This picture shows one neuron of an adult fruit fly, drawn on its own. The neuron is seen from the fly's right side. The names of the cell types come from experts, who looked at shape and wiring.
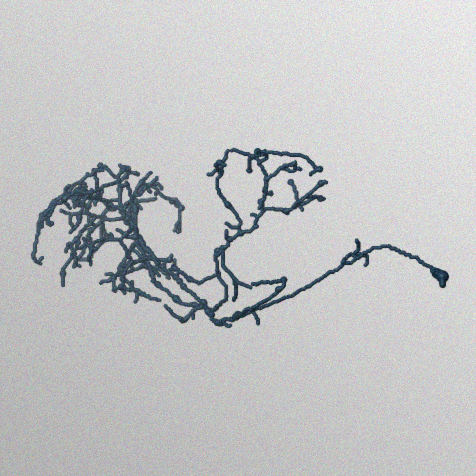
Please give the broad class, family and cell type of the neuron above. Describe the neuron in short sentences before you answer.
The cell body is on the right of the picture. The picture shows dozens of branch ends. This is a central-brain intrinsic neuron. Its family is hemilineage LHd1. Its cell type is LHAD3f1_b.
